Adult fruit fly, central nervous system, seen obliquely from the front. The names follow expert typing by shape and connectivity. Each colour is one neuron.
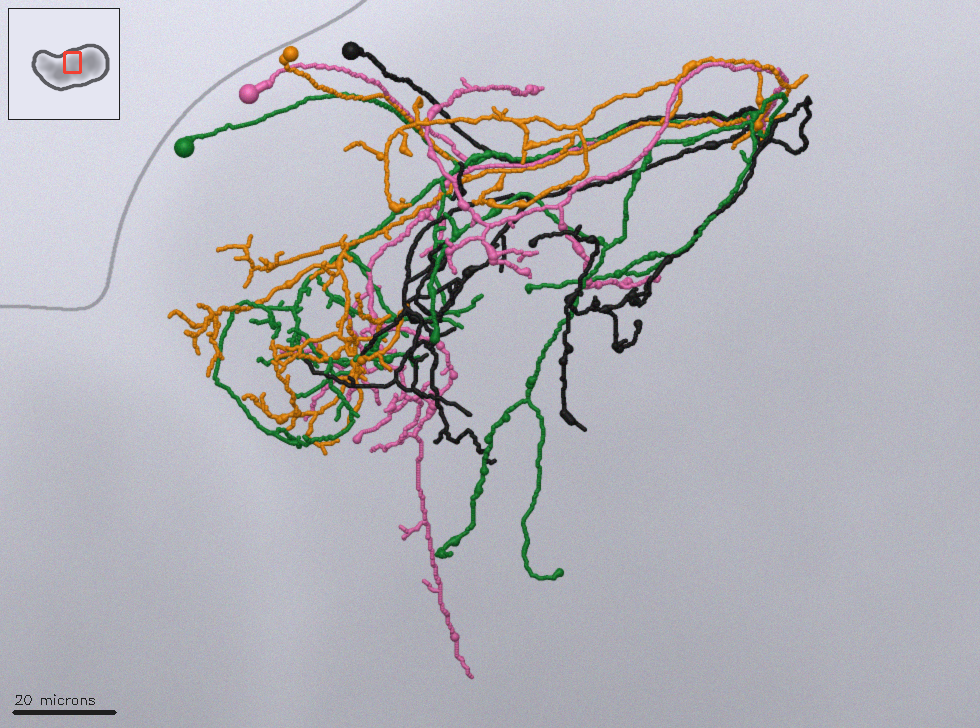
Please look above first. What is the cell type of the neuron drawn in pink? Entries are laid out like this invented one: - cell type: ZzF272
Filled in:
- cell type: LHPV5b3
